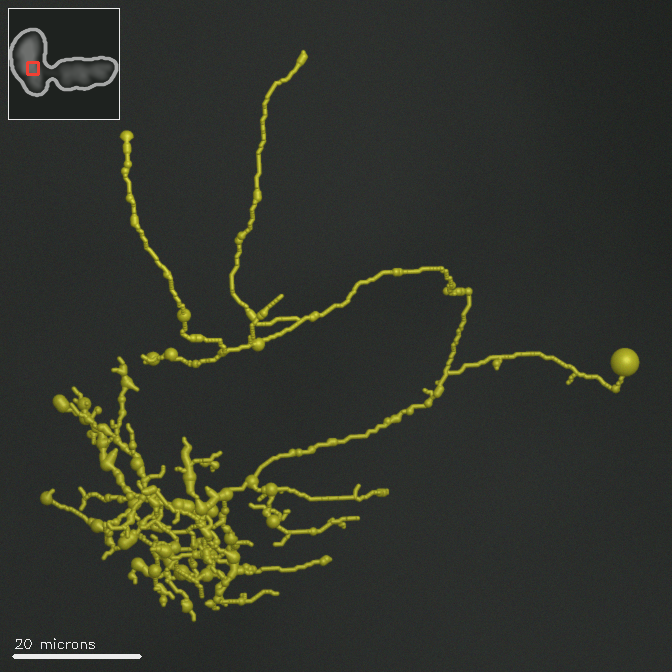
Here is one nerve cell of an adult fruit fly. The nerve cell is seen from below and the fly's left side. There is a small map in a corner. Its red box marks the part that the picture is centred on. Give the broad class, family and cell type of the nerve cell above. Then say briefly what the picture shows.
This is a central-brain intrinsic neuron. Its family is hemilineage LB23. It is of cell type GNG429. The cell body is on the right of the picture. By the scale bar it is about 95 microns wide in this view. The picture shows dozens of branch ends.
